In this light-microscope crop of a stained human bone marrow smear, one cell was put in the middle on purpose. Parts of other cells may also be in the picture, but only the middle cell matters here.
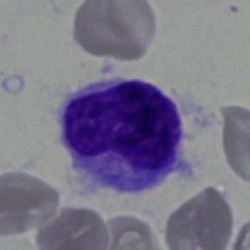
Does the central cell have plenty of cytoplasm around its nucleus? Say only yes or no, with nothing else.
No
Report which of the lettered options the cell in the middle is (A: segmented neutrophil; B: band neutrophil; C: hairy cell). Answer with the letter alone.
C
